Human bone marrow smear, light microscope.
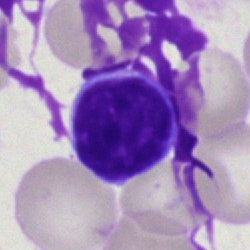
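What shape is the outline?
Round and smooth.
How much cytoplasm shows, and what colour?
A very thin pale blue rim around the nucleus.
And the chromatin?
Dark and dense, broken only by faint paler streaks.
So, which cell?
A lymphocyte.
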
